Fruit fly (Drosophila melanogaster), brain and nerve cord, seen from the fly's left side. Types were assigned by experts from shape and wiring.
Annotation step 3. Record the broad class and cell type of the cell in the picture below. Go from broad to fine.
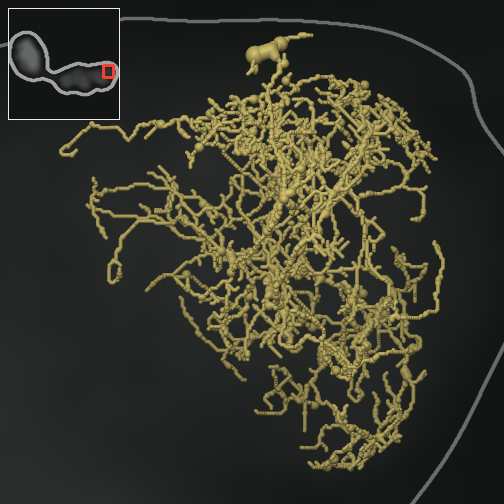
nerve-cord intrinsic neuron; INXXX293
